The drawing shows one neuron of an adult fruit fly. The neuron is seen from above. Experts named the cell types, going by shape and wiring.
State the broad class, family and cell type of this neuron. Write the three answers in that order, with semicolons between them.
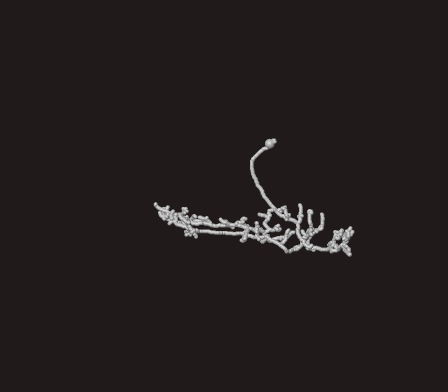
central-brain intrinsic neuron; hemilineage MD3; AMMC021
